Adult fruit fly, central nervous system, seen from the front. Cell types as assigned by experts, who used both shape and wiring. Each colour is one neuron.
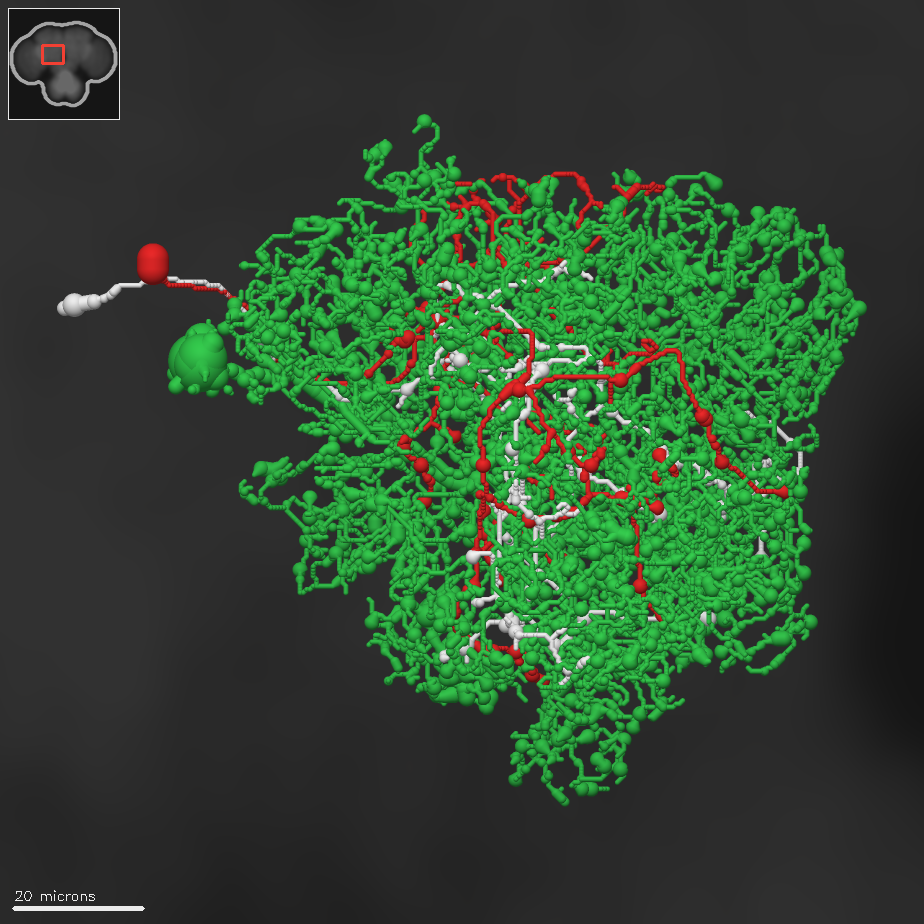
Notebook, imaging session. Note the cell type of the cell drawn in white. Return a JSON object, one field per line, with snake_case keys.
{
 "cell_type": "CB2908"
}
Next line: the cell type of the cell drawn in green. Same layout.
{
 "cell_type": "lLN2T_e"
}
